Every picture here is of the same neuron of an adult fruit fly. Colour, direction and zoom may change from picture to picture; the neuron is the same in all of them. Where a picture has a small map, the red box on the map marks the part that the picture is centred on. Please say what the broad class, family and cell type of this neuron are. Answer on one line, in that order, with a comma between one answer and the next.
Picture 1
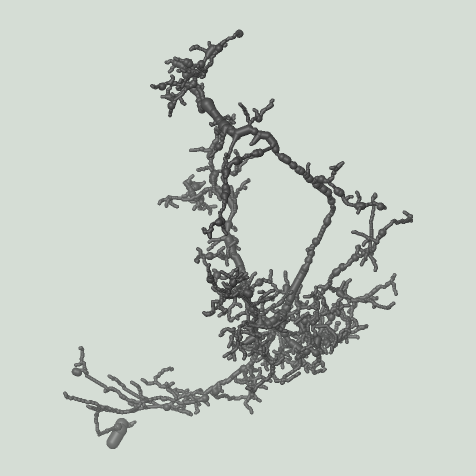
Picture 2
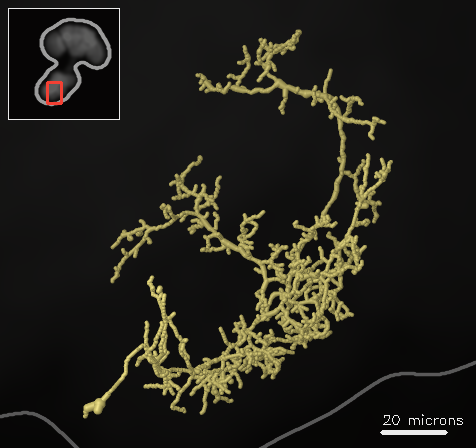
nerve-cord intrinsic neuron, hemilineage 13B, IN13B034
